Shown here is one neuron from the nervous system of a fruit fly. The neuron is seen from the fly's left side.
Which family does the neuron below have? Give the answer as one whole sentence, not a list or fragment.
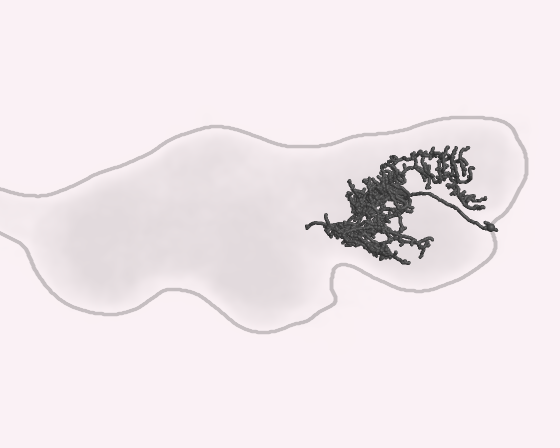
The neuron is counted in family hemilineage 00A.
